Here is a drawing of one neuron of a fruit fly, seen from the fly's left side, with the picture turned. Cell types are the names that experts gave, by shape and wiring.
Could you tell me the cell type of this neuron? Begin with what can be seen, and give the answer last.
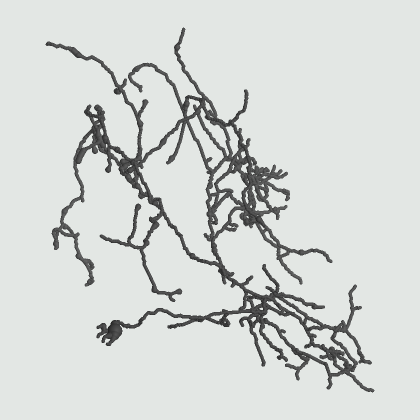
The cell body is at the lower left of the picture. Dozens of branch ends can be seen. This is a nerve-cord intrinsic neuron. It is of cell type IN12A056.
